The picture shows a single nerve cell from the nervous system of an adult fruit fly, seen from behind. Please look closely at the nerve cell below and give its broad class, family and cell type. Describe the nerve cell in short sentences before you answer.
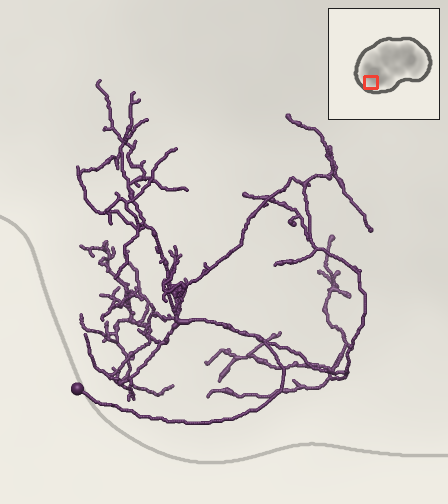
The cell body can be seen at the lower left of the picture. Dozens of branch ends can be seen. Its broad class is nerve-cord intrinsic neuron. Its family is hemilineage 01B. Its cell type is IN01B027_c.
